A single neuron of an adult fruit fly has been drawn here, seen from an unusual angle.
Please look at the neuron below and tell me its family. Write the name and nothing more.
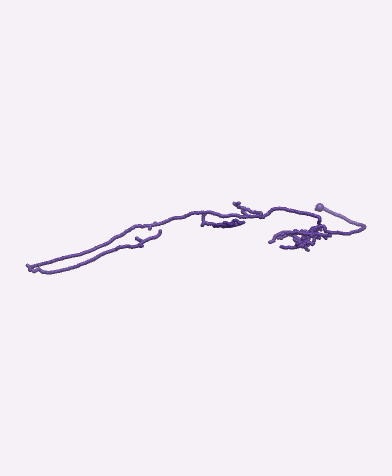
hemilineage 19B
